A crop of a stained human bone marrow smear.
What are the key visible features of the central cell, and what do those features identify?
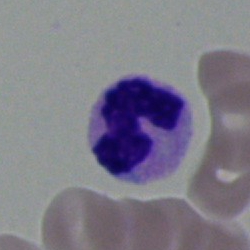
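Starting at the edge, I see that the outline is round and smooth. The chromatin looks dark purple and coarsely clumped. I can't make out any nucleoli in the nucleus. The widest stretch of cytoplasm lies on the right side of the cell. This is a segmented neutrophil.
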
